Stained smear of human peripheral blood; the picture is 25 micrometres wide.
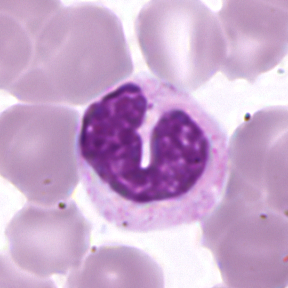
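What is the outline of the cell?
Round and smooth.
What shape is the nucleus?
A horseshoe, with a narrow cleft cutting in from the top; a broad band of nucleus, not a thin thread, joins its two arms.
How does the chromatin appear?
Dark purple and coarsely clumped, with paler patches between the clumps.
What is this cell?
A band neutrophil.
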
